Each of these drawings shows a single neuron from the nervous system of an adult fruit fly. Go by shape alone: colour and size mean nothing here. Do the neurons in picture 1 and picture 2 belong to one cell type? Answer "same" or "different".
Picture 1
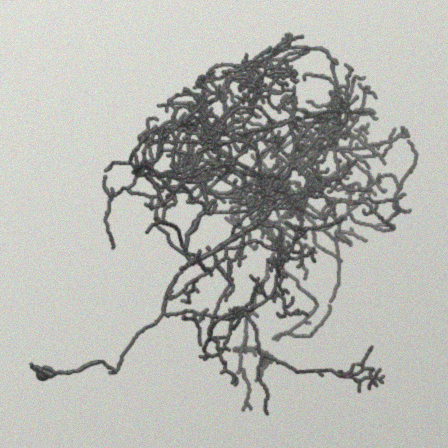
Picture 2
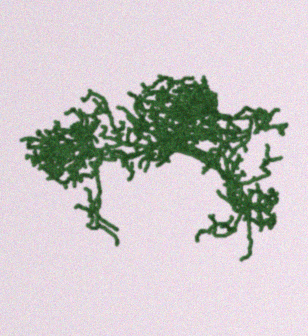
same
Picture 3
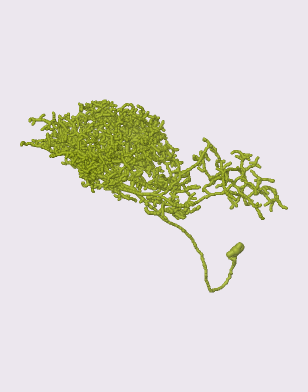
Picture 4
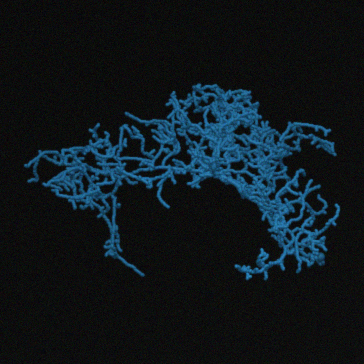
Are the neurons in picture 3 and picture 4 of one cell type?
different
